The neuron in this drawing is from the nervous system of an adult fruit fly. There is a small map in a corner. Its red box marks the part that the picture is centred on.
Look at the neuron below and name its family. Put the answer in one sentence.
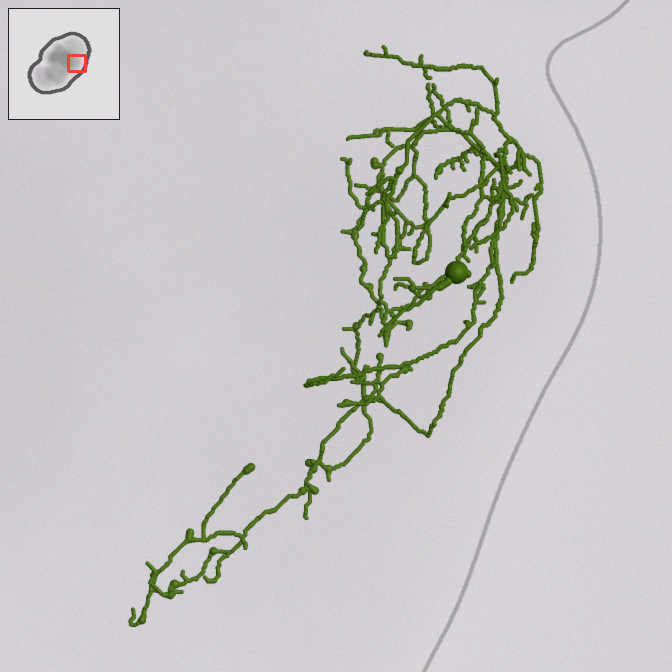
The family is hemilineage LHp2.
